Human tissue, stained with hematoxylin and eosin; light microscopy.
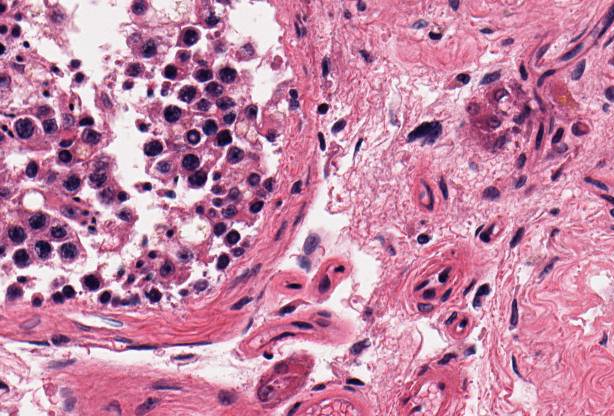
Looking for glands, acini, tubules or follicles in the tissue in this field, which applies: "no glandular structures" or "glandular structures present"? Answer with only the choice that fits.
Glandular structures present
